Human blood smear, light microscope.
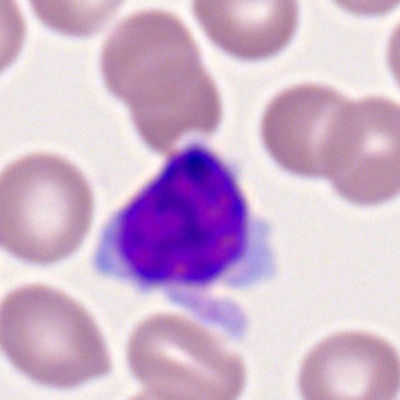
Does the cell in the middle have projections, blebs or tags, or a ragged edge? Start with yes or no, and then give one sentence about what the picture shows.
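Yes. The cytoplasm at the left and right edges forms ragged, irregular projections.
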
